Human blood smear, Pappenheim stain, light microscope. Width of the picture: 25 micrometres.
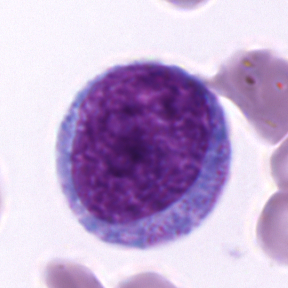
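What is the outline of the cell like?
Round and smooth.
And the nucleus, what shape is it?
Oval, with no indentation.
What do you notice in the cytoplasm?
Fine reddish-purple granules scattered through it, and no vacuoles.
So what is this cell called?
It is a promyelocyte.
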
